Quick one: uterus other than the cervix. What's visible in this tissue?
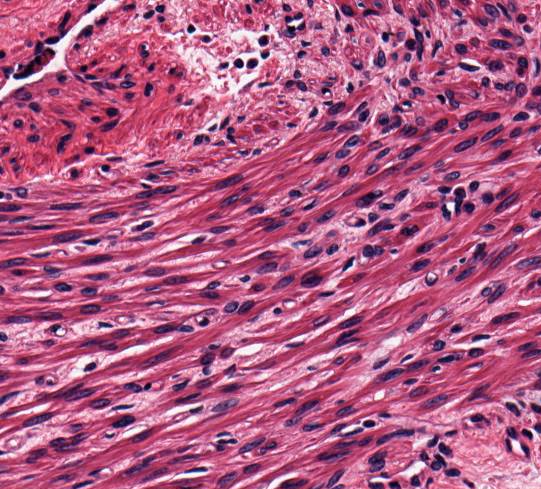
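What you've got in the lower two-thirds is a broad band of spindle cells, all lying parallel. Notice they cut obliquely across the field, not straight up and down. Their nuclei are elongated with blunt, rounded ends. The cells have plenty of bright pink cytoplasm, too.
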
